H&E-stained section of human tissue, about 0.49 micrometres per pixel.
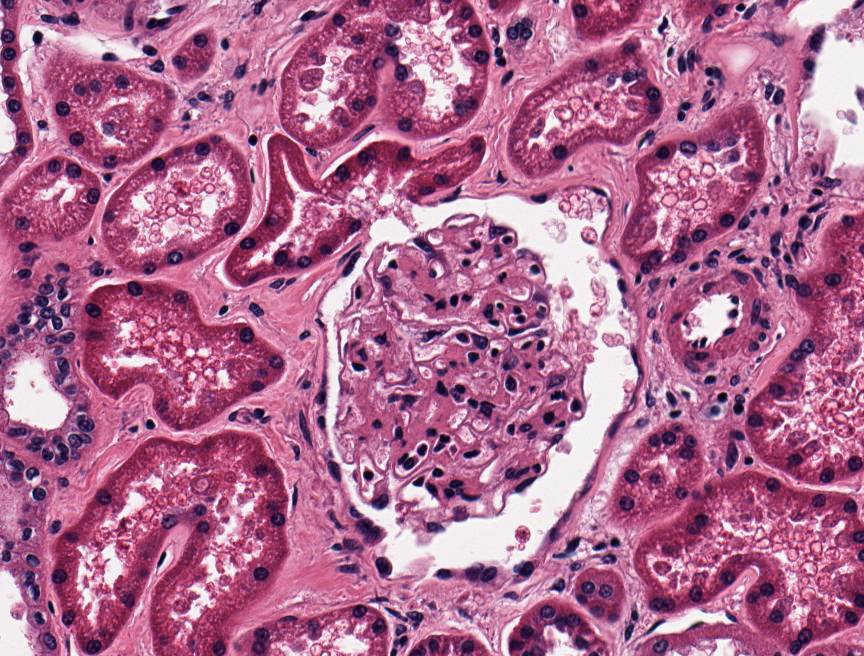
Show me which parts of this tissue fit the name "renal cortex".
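I'd call this renal cortex by its layout first. A single rounded glomerulus sits in the centre, with cross-cut tubules on every side.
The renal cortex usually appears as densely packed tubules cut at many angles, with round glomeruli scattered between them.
Its tuft is many capillary loops in pink matrix, dotted with numerous dark nuclei. Most tubules have a single layer of cuboidal cells with deeply eosinophilic, granular cytoplasm. Many of their lumina, though, are filled with pale, bubbly vesicular material.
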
